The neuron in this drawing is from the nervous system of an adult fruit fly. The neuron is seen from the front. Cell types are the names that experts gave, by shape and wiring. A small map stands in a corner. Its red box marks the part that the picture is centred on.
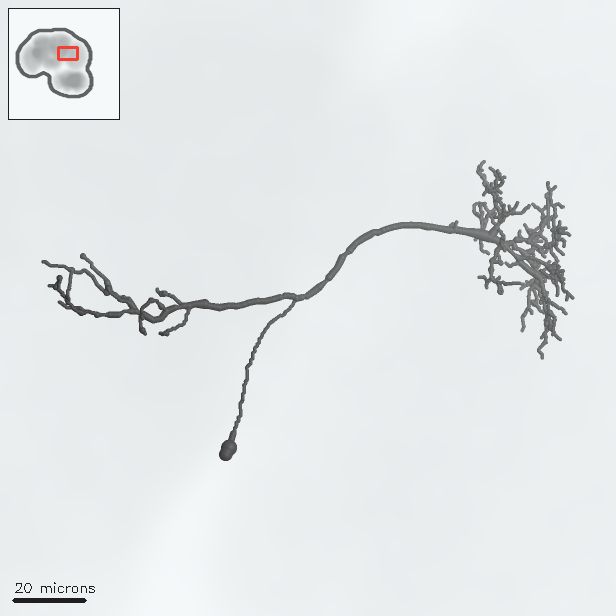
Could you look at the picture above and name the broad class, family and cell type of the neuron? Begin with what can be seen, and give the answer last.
By the scale bar it is about 150 microns wide in this view. Dozens of branch ends can be seen. This is a visual projection neuron. Its family is LC. It is of cell type LC4.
